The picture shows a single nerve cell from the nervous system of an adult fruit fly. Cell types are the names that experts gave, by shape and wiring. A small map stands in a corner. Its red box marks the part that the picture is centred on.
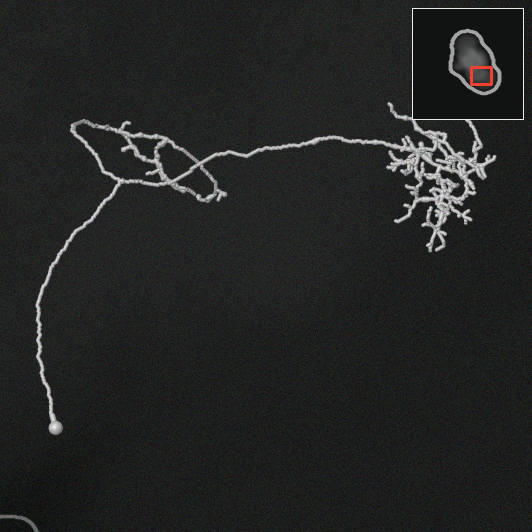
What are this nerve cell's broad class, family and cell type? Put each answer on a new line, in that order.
visual projection neuron
hemilineage VPNp3
LC21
